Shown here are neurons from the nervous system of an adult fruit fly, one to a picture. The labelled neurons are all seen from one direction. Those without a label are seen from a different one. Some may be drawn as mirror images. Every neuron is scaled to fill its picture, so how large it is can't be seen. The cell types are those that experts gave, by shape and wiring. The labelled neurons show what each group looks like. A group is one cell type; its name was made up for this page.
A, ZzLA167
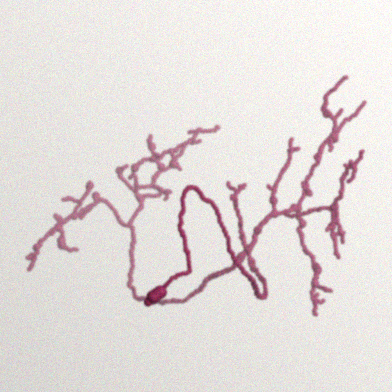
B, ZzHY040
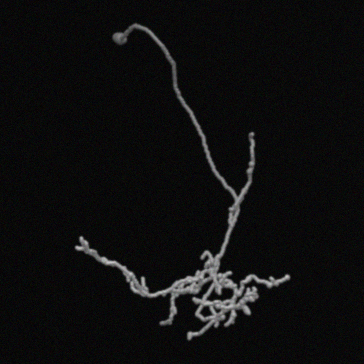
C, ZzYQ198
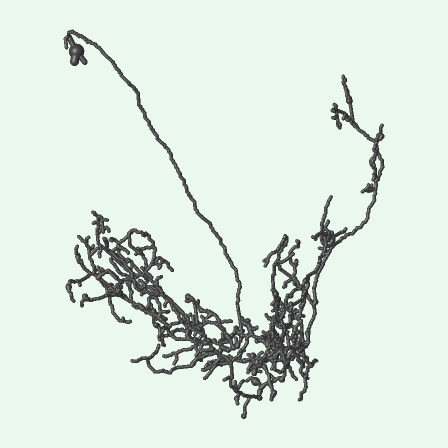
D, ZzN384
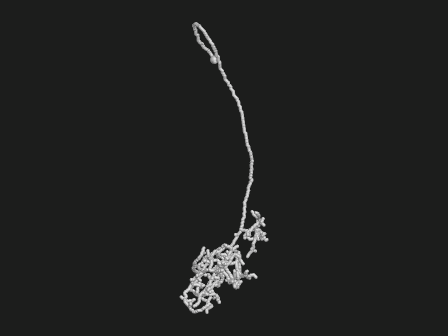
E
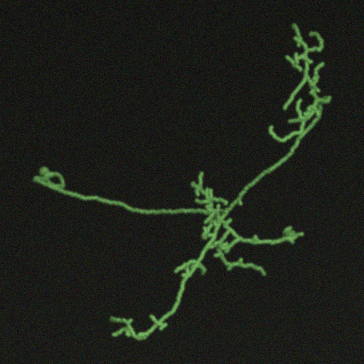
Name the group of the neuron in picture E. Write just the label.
ZzLA167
